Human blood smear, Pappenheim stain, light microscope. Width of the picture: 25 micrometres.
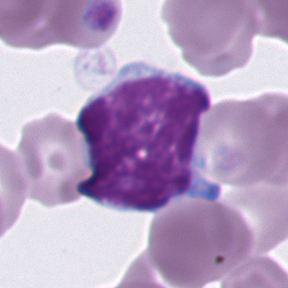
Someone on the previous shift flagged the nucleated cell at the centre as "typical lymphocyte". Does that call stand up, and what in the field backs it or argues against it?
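The cytoplasm, to begin with, is just a scant pale-blue rim around the nucleus.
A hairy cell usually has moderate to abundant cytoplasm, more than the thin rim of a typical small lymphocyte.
So this rim goes with typical lymphocyte and against hairy cell. I see no granules in the cytoplasm either.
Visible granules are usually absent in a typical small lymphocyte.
Nor can I make out a distinct nucleolus.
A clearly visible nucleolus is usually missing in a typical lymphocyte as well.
Both of these points side with typical lymphocyte. The outline is irregular and angular rather than smoothly round. Weighing it all, typical lymphocyte fits.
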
